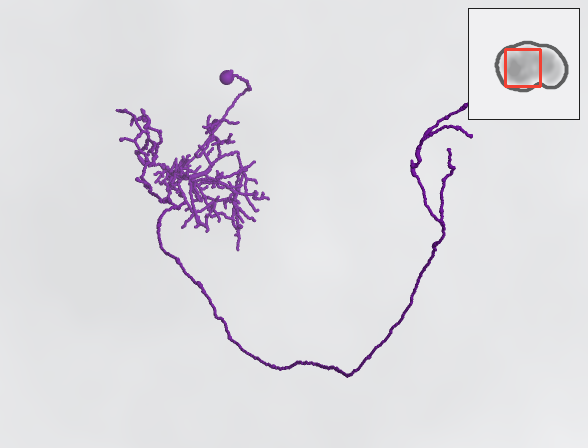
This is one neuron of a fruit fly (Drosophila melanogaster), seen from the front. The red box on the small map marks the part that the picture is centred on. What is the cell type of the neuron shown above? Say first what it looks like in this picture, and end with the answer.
The cell body can be seen at the top of the picture. The picture shows dozens of branch ends. This is an ascending neuron. The cell type is AN19B059.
